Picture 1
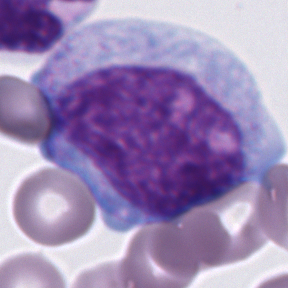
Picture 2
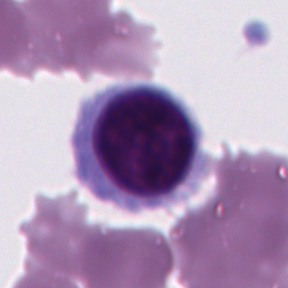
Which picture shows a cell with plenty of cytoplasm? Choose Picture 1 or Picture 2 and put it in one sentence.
Picture 1 has the cell whose cytoplasm is abundant.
